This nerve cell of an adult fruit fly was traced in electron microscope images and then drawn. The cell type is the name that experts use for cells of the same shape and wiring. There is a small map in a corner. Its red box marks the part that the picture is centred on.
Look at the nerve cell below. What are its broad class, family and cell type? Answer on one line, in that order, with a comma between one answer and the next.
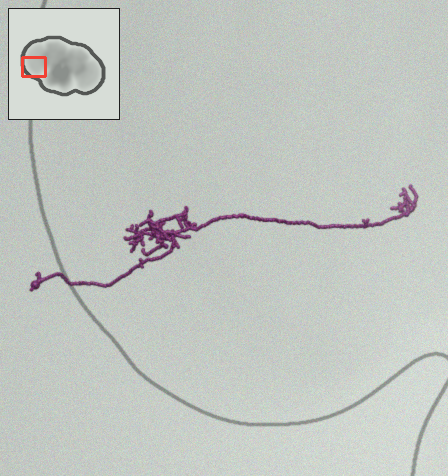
optic-lobe intrinsic neuron, Tm, Tm5b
